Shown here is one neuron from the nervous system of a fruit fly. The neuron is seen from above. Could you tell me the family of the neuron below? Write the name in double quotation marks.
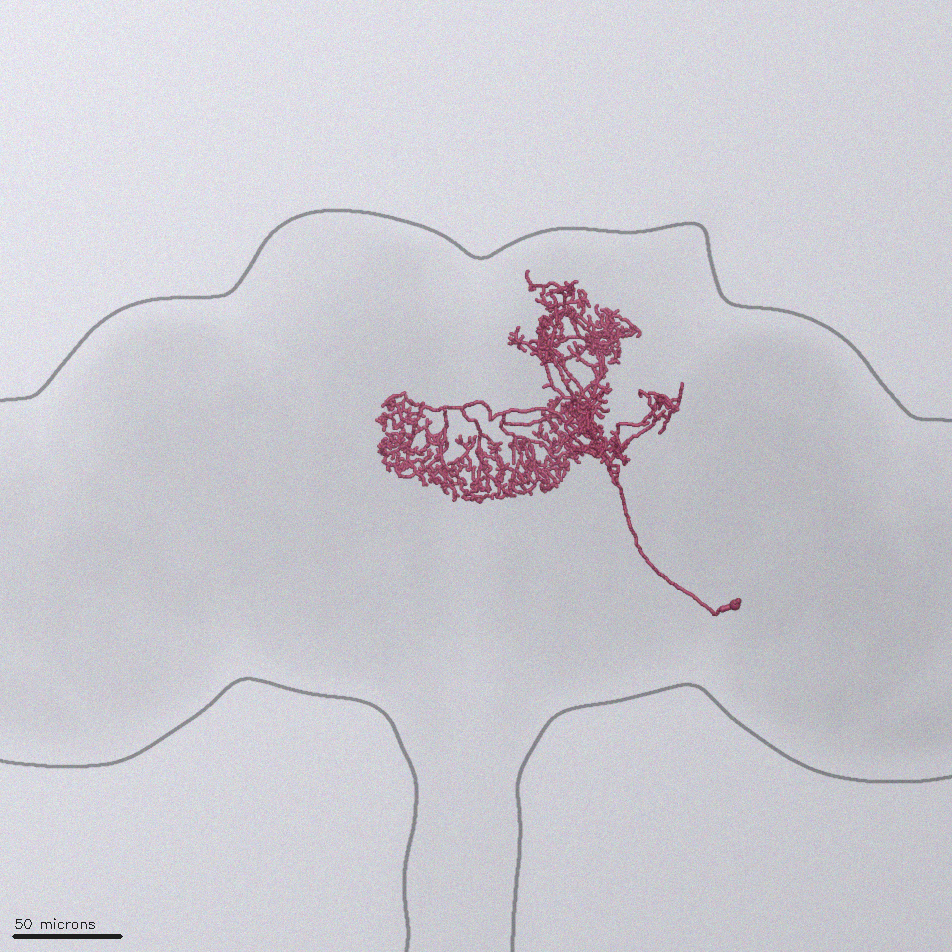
"class CX"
